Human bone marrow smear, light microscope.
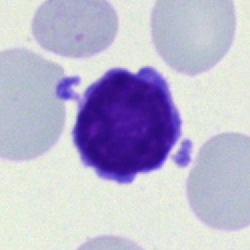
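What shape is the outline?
Roughly round, with small bumps along its edge.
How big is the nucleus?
Nearly the whole cell; only a very thin rim of cytoplasm shows.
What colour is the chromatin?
Dark purple throughout.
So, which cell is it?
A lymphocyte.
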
